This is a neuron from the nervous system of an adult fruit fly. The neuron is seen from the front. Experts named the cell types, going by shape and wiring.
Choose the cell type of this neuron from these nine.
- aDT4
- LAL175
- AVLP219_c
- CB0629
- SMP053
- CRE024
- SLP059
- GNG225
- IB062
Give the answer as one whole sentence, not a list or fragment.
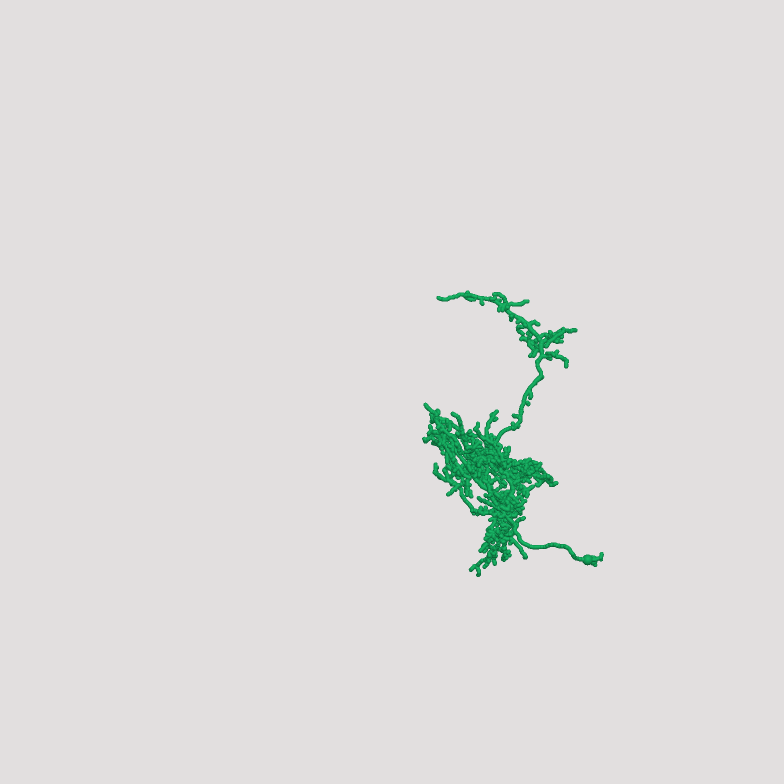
The cell type name for this neuron is CB0629.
